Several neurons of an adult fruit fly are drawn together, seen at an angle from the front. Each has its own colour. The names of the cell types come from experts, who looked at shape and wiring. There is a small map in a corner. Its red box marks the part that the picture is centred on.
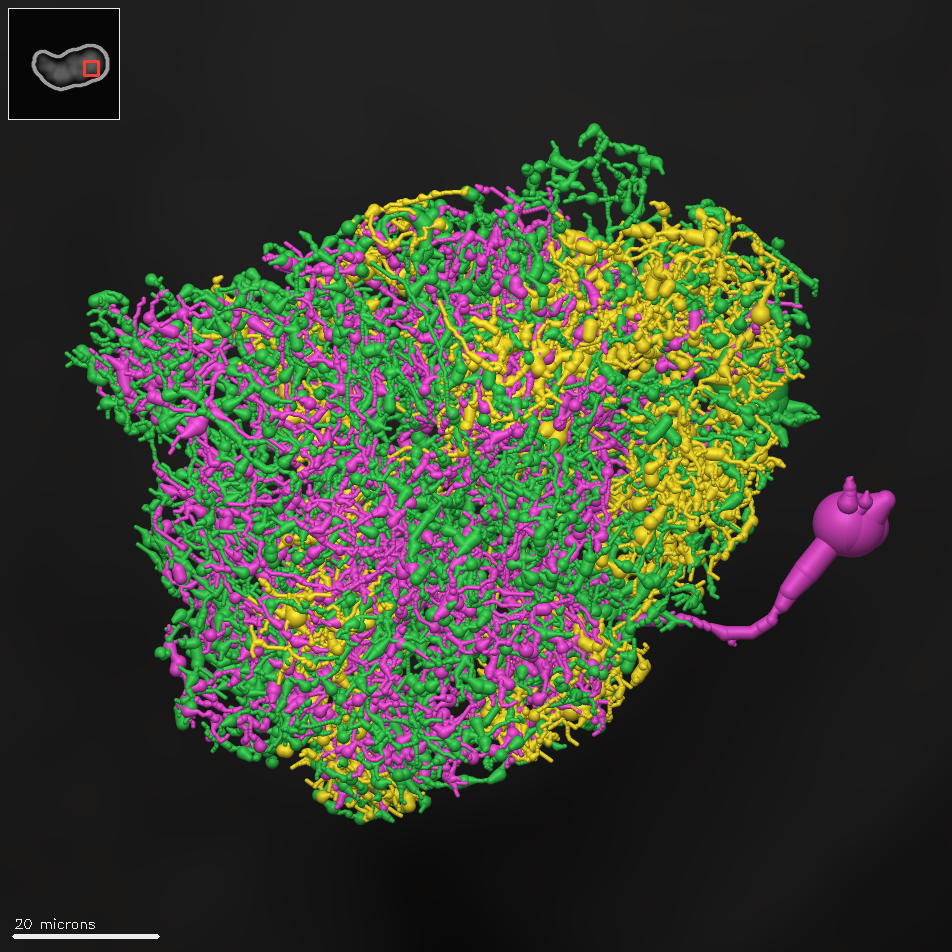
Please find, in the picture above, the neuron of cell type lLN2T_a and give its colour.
magenta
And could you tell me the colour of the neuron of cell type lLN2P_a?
yellow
